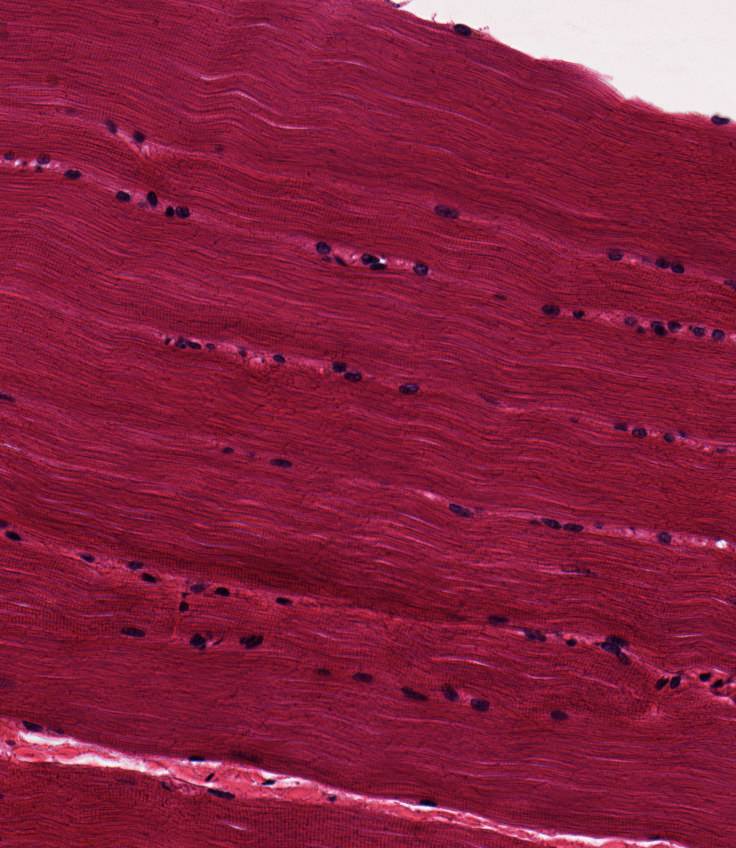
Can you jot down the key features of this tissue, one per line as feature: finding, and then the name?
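Nuclear position: in rows along fibre borders, not fibre centres
Nuclei: small, dark purple, oval to flattened
Cytoplasm: deep red-pink, fine lengthwise myofibrillar lines
Course: slightly wavy in upper left
Name: skeletal muscle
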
